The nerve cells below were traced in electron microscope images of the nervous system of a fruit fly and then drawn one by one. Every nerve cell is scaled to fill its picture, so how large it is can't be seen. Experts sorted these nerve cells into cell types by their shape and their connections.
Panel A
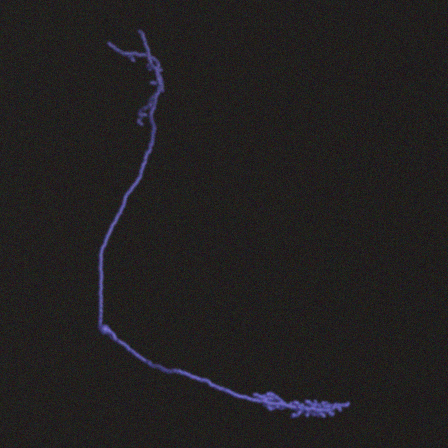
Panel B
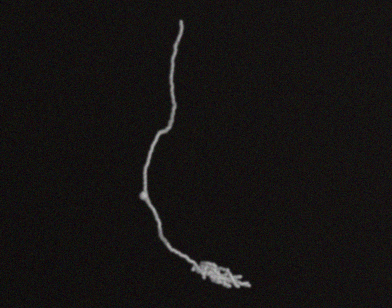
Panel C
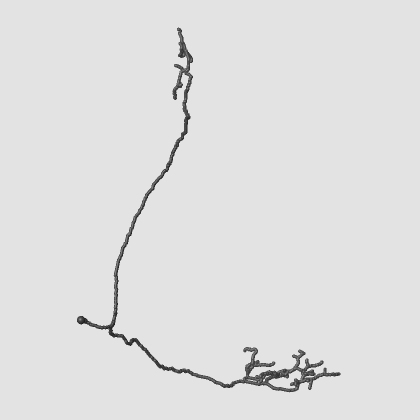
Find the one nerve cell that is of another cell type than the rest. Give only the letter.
B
